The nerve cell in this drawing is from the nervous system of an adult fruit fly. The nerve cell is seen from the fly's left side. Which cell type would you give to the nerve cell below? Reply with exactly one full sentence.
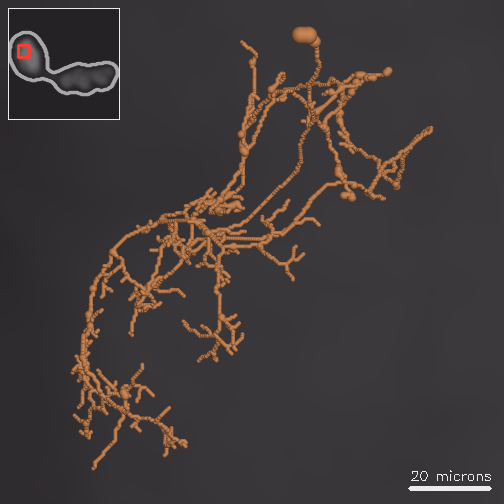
This nerve cell is a cell of type CB3569.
